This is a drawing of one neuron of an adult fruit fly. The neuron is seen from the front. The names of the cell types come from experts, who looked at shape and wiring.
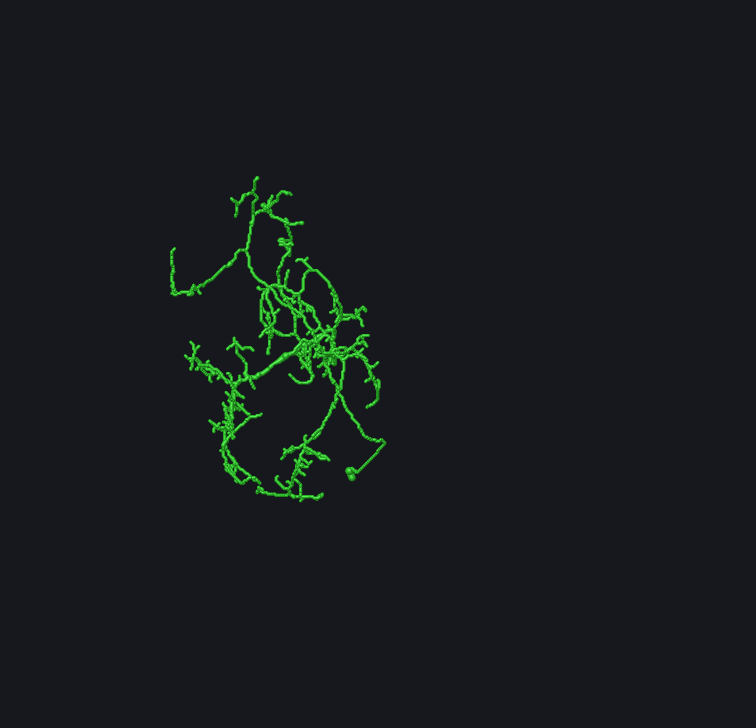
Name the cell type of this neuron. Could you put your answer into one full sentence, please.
On the level of cell type, this neuron is IN04B096.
